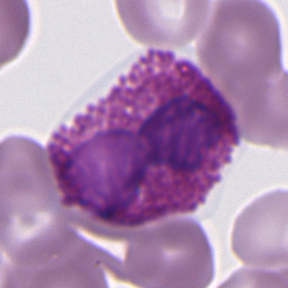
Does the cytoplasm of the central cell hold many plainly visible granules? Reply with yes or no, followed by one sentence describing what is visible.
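Yes. Coarse round granules of fairly even size fill the cytoplasm.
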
